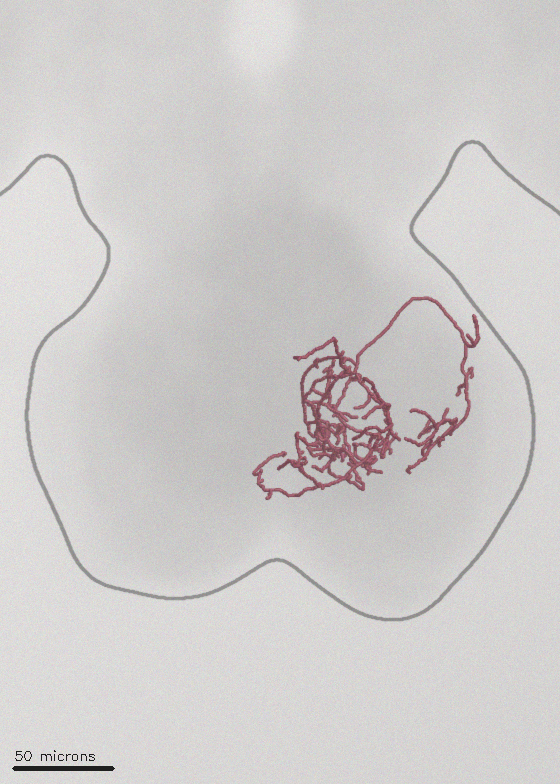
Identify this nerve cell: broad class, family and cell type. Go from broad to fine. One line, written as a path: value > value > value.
nerve-cord intrinsic neuron > hemilineage 04B > IN04B060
